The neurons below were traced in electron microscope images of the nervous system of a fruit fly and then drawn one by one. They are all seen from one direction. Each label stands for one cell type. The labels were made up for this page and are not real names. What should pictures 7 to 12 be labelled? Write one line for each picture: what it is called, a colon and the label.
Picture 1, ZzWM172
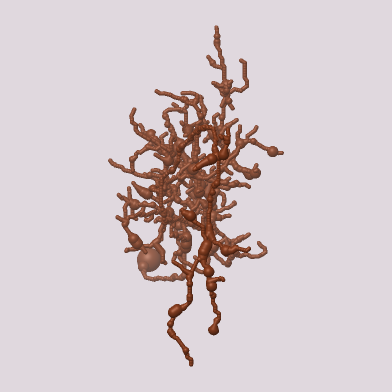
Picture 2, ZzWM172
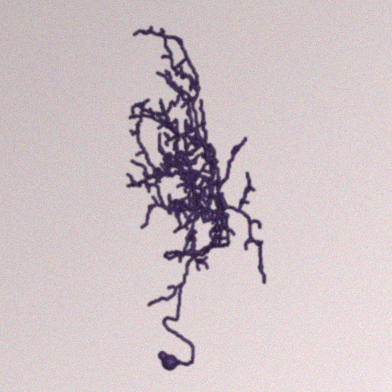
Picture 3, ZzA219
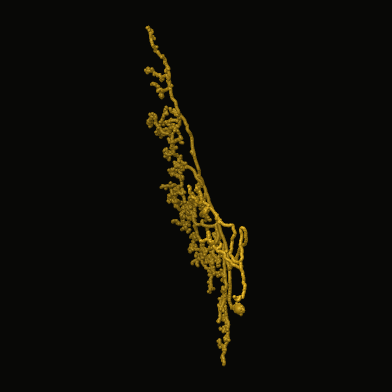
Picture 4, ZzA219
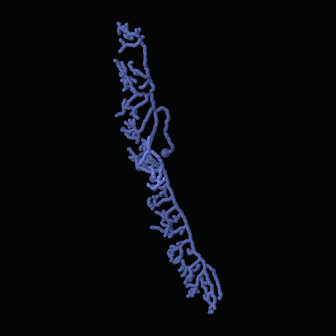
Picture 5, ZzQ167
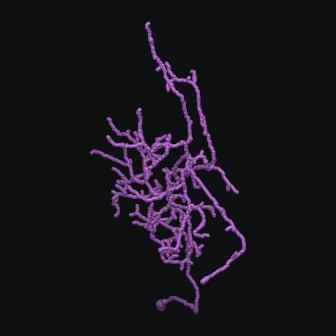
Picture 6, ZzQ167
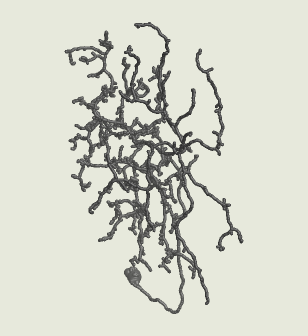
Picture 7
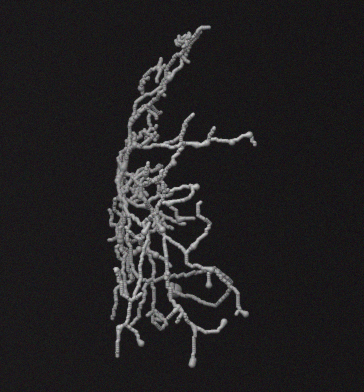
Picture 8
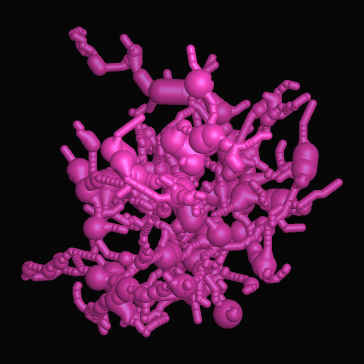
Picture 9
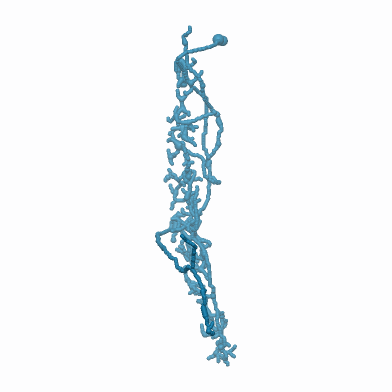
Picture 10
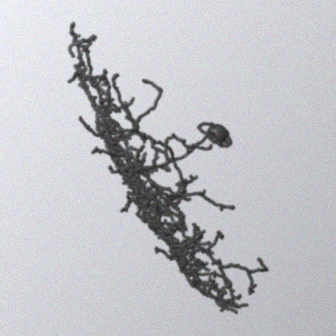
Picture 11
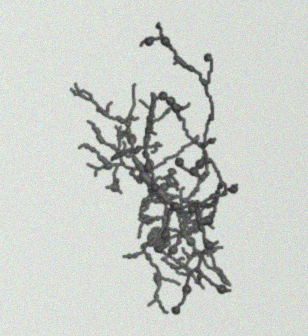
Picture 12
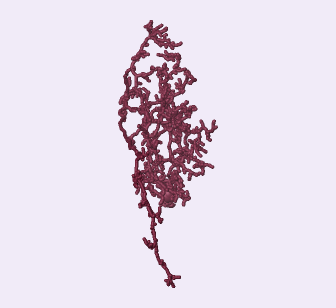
7: ZzQ167
8: ZzWM172
9: ZzA219
10: ZzQ167
11: ZzQ167
12: ZzWM172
